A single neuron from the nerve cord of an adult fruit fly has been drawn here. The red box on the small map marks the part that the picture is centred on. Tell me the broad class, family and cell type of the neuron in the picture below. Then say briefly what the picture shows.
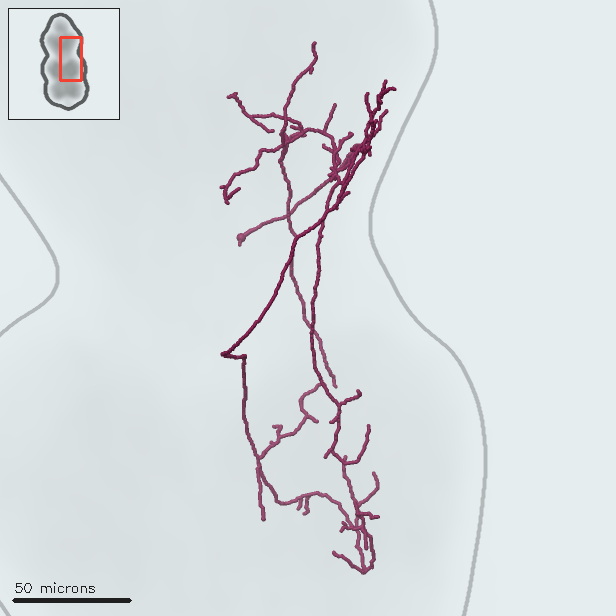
Its broad class is nerve-cord intrinsic neuron. Its family is hemilineage 17A. It is of cell type IN17A105. From top to bottom in the picture it spans about 250 microns. The picture shows dozens of branch ends.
